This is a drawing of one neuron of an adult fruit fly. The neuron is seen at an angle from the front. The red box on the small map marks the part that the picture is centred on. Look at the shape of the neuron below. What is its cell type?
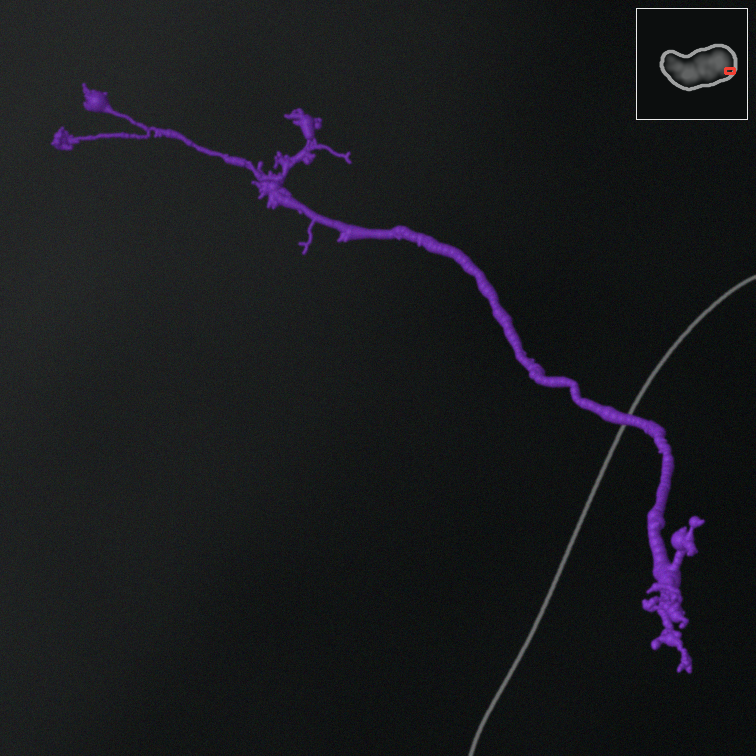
L4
